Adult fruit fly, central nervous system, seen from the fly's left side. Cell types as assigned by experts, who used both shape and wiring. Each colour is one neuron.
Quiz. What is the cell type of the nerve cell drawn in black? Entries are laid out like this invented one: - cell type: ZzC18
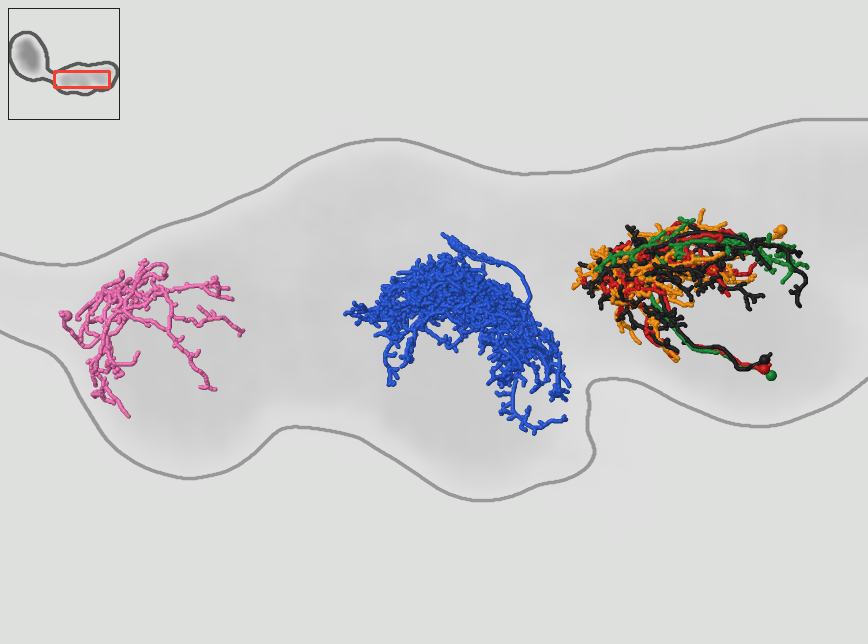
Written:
- cell type: IN08A037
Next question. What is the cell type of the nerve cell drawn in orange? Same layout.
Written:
- cell type: INXXX284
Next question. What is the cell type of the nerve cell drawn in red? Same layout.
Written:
- cell type: IN08A048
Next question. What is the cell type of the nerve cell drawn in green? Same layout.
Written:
- cell type: IN08A047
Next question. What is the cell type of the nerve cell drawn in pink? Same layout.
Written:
- cell type: IN08A022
